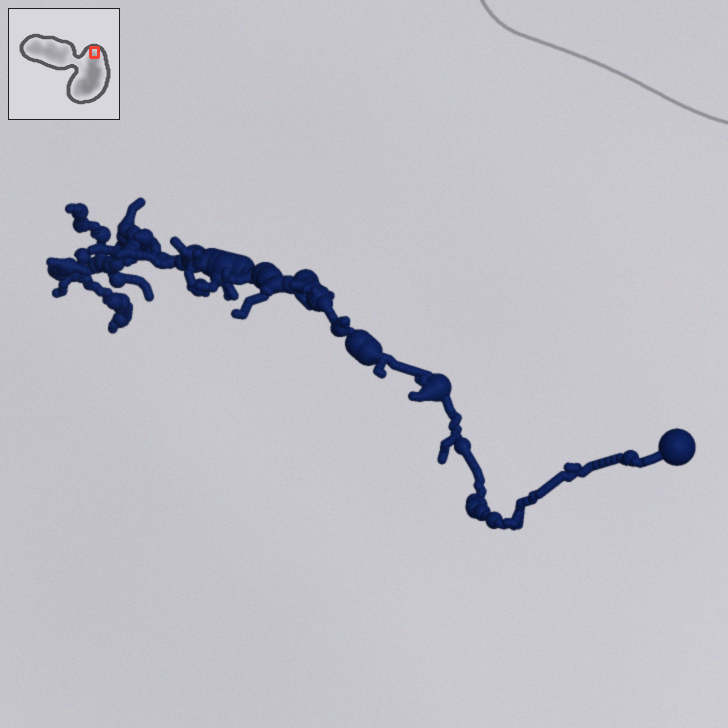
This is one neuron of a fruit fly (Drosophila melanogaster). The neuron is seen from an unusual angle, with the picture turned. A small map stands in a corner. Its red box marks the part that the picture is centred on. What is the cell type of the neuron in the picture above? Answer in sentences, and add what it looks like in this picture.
It is of cell type Dm3b. This is an optic-lobe intrinsic neuron. It is in the brain and does not reach the nerve cord. The cell body is on the right of the picture.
